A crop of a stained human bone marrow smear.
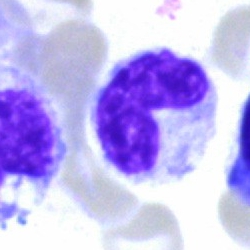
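Band neutrophil (centre), stained bone marrow smear. The horseshoe-shaped nucleus opens to the right; its dark purple chromatin is coarsely clumped, with paler patches between clumps. Pale lilac cytoplasm fills the notch and holds only fine, faint granules, no coarse dark ones.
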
